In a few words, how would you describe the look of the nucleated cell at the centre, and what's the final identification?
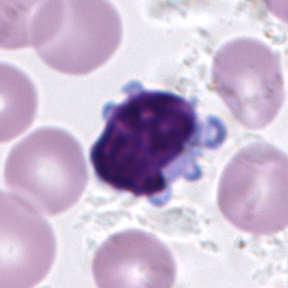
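First, the nucleus forms a single mass with no lobes. Second, the cytoplasm is a scant rim, widest on the right side of the cell. Third, several small pale blue projections stand out from the cell surface. Fourth, the outline is irregular rather than round. The cell is a typical lymphocyte.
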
